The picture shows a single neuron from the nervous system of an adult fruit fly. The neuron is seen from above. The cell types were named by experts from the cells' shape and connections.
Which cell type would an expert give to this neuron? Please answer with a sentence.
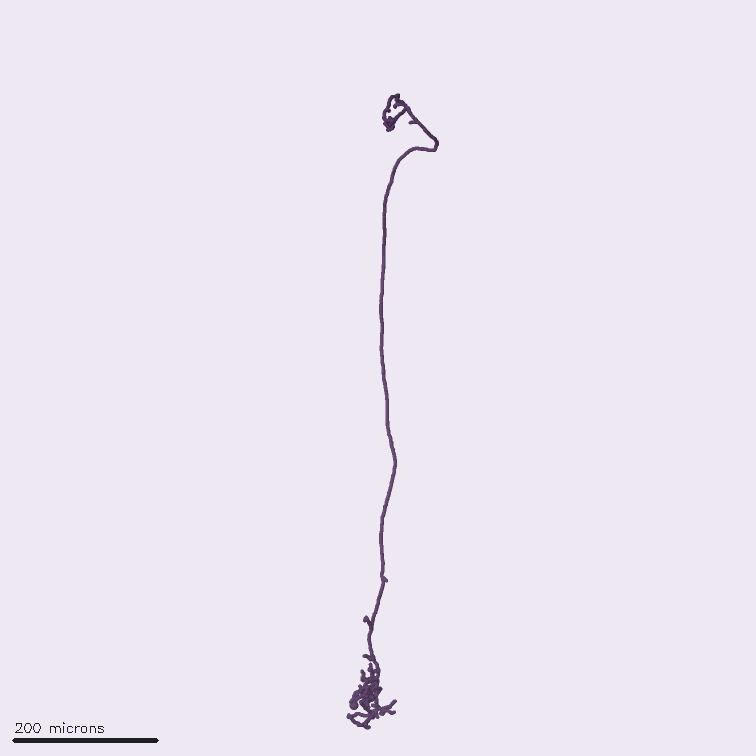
The cell type is ANXXX380.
